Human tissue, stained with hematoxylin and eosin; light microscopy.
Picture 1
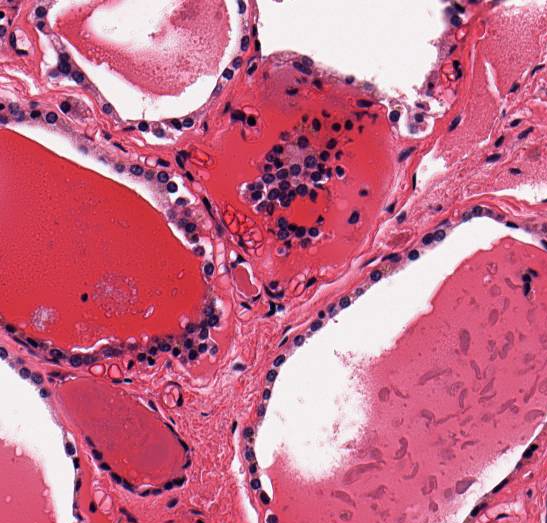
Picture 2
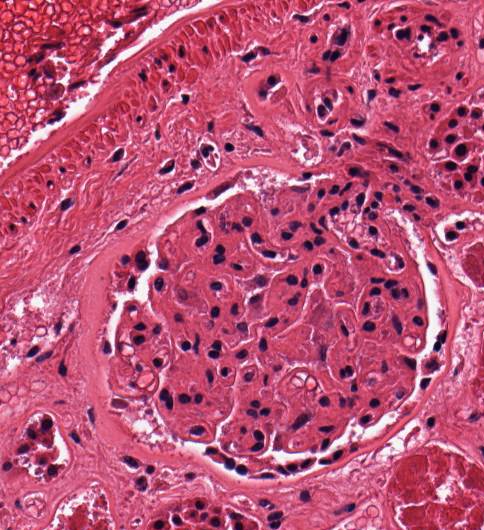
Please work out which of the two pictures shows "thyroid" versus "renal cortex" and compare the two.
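Picture 1: thyroid. Picture 2: renal cortex. Thyroid: large closed follicles packed side by side, thin partitions only, each lined by one layer of flattened to low cuboidal cells with small dark round nuclei. Upper central follicle holds a loose cluster of dark-nucleated cells in its colloid; capillaries with red blood cells run in the narrow stroma, clearest along its left side. Renal cortex: one large rounded glomerular tuft centrally, crowded with dark oval to elongated nuclei, few open capillary lumens. Top left packed with red blood cells, bordered by a diagonal band of pink wall tissue with elongated nuclei across the upper field.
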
